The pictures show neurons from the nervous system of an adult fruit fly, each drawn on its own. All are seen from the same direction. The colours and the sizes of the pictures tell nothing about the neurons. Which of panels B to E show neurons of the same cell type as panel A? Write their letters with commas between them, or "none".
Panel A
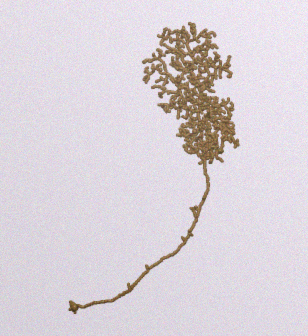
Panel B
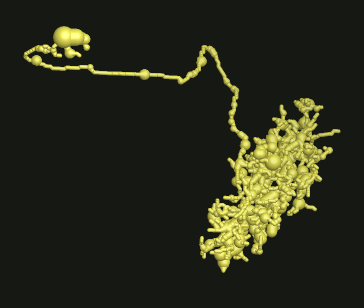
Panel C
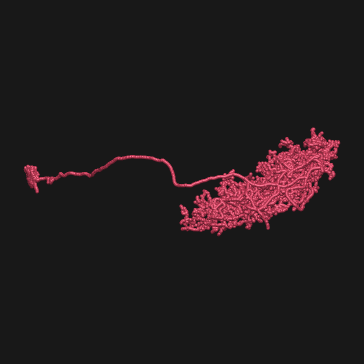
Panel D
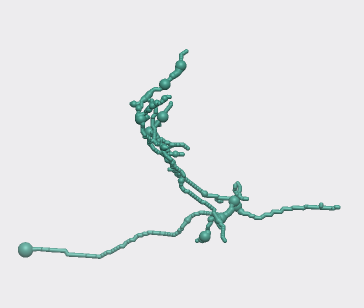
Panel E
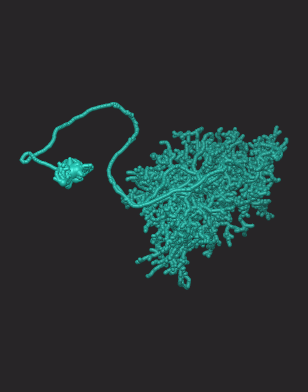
none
